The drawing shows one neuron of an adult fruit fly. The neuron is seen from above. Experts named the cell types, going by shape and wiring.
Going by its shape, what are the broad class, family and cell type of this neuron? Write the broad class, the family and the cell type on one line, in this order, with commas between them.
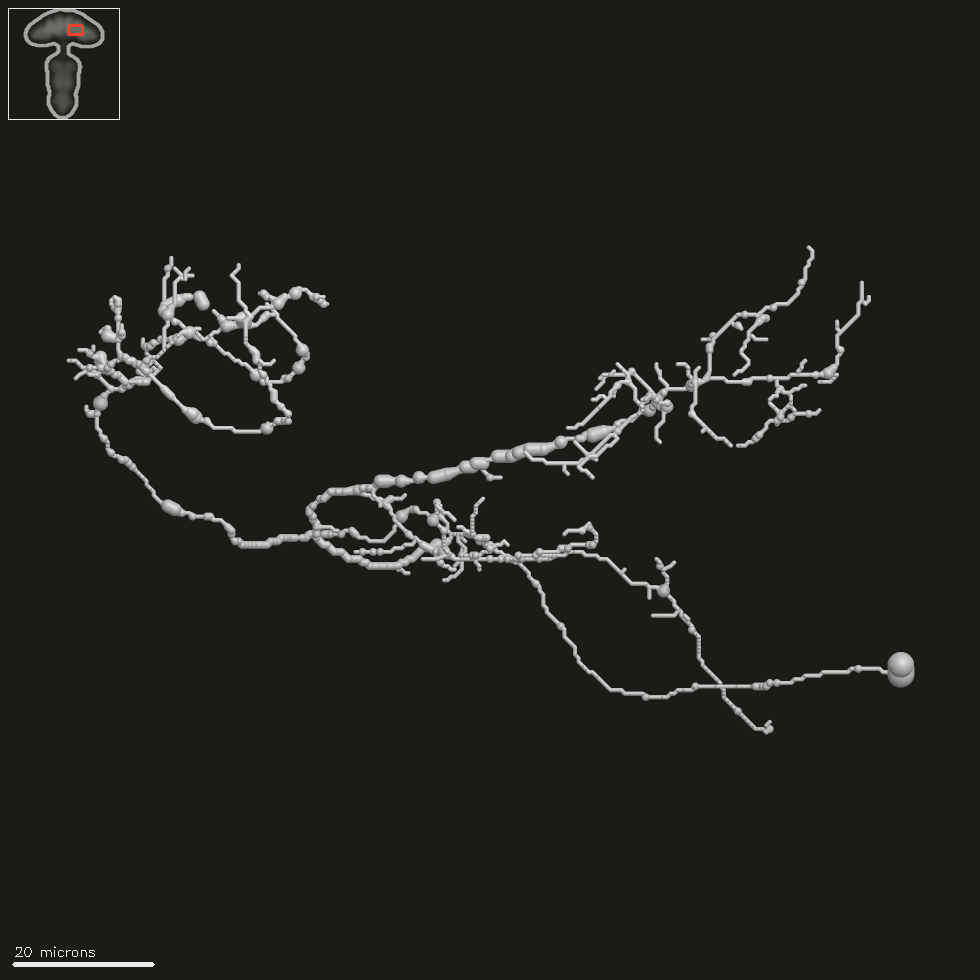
central-brain intrinsic neuron, hemilineage LHp2, SLP273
